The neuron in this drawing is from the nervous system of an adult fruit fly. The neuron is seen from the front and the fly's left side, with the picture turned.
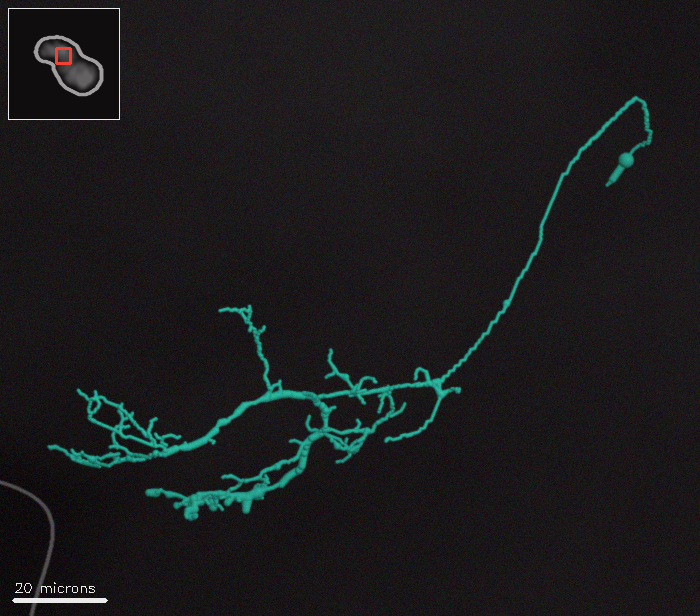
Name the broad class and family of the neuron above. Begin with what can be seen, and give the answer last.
Its cell body lies at the upper right of the picture. From left to right in the picture it spans about 130 microns. The picture shows dozens of branch ends. It is a nerve-cord intrinsic neuron. The family is hemilineage 03B.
